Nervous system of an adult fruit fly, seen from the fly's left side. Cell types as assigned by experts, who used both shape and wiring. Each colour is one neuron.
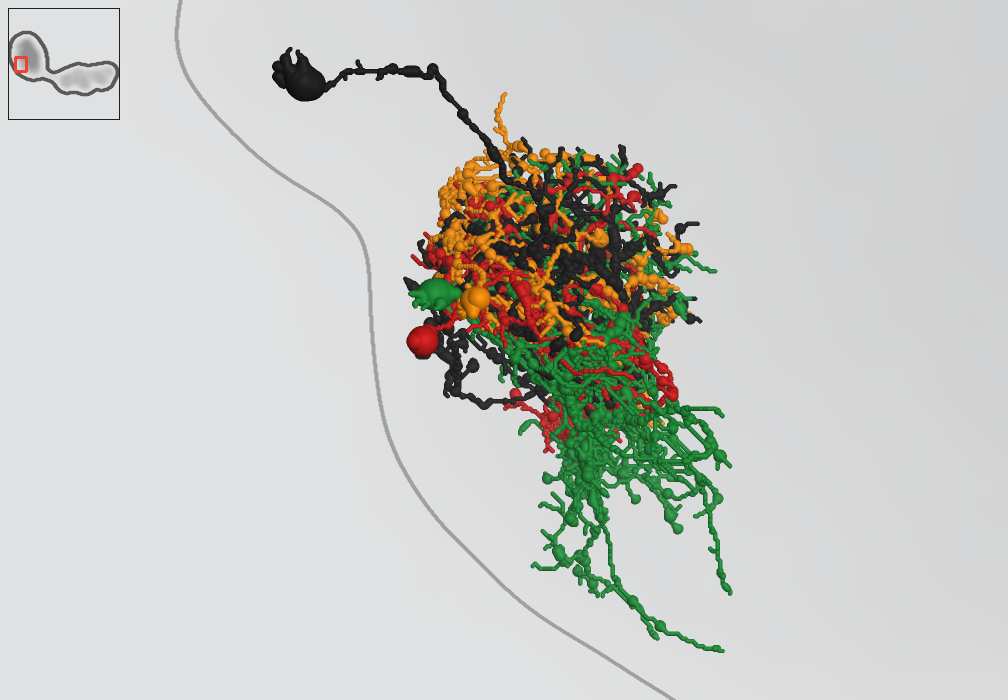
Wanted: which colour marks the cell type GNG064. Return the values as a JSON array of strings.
["red"]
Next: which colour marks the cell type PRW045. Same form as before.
["orange"]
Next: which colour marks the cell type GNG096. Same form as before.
["black"]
